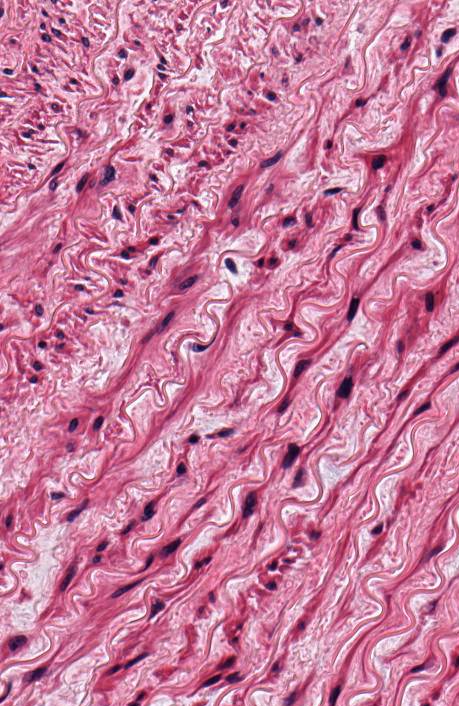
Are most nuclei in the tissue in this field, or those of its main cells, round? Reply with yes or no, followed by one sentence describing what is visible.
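No. The nuclei between the fibres are dark, elongated and aligned with the fibres.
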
